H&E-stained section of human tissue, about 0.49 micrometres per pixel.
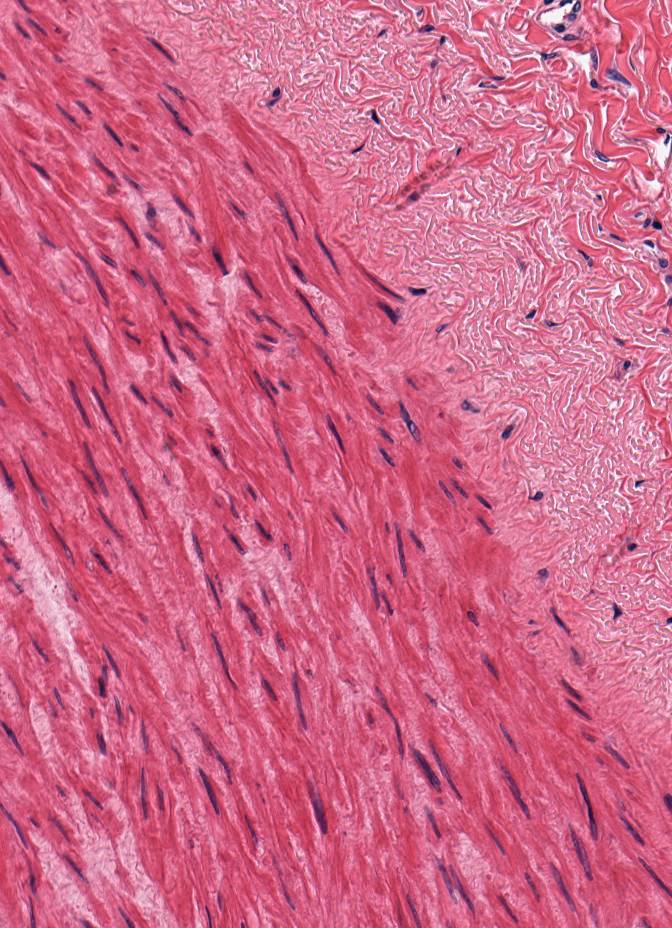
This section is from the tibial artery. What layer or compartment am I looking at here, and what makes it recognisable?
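The part in view is the tunica media. Closely packed muscle fibres fill the left and lower part of the field, running in parallel, steeply oblique from upper left toward lower right.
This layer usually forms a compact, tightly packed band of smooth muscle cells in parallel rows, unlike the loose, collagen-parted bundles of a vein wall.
Look at the cytoplasm: deeply eosinophilic, with no cross-striations.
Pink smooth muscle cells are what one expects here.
Fibrous connective tissue fills the upper right; pale, lightly stained spaces separate some muscle bundles, especially near the left edge.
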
